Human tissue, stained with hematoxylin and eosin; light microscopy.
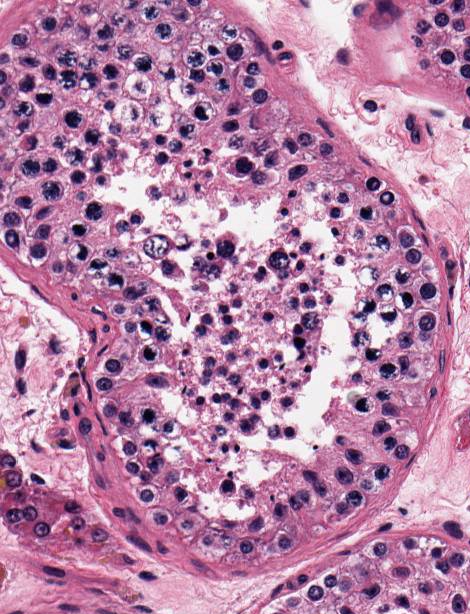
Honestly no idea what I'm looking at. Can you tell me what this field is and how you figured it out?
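That's a seminiferous tubule filling most of the field, with bits of its neighbours at the corners. What settles it is the stratified lining, several cells deep, of mostly rounded cells.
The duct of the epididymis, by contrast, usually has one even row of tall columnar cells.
Many lining cells have large round nuclei with coarse, dark, clumped chromatin.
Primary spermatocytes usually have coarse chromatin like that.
The thin pink fibrous wall, with its flattened spindle-shaped nuclei, fits too.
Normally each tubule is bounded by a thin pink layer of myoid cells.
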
